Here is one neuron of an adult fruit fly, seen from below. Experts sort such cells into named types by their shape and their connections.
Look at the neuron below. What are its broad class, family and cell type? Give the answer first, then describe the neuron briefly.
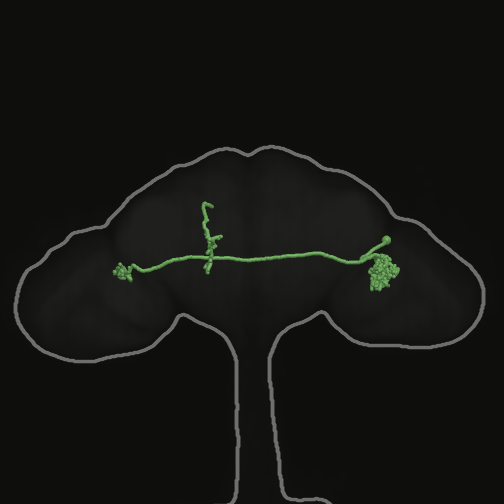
Its broad class is optic-lobe intrinsic neuron. Its family is hemilineage VPNp1_lateral. It is of cell type LC14a-2. It is in the brain and does not reach the nerve cord. The cell body can be seen on the right of the picture.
